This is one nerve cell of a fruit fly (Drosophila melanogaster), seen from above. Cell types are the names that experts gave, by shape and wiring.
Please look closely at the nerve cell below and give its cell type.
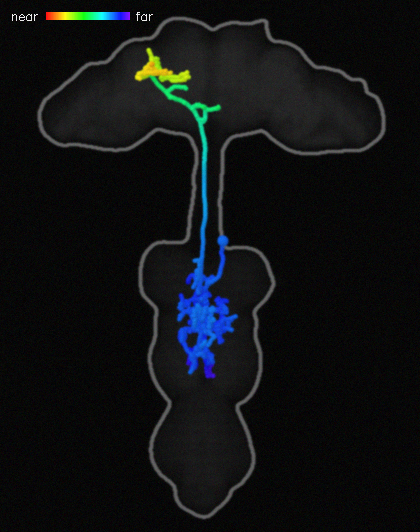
AN08B032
